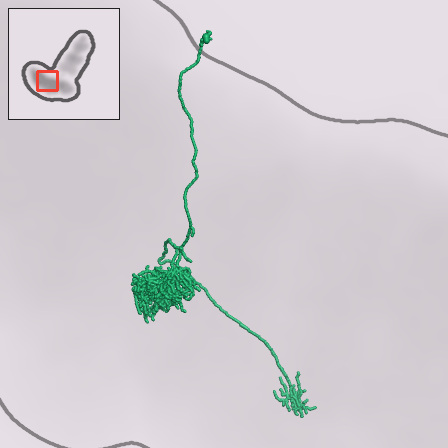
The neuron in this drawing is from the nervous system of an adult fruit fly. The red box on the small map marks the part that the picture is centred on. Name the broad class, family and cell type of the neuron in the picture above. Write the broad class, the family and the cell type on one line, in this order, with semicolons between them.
central-brain intrinsic neuron; class CX; EL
